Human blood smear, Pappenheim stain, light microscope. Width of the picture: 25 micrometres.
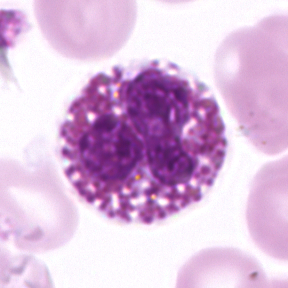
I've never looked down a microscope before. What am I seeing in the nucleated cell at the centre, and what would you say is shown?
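Looking first at the nucleus, I find no nucleoli. The cytoplasm is packed with coarse, round granules, reddish-purple in colour. Nothing projects from the cell surface. So the nucleated cell at the centre is an eosinophil.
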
